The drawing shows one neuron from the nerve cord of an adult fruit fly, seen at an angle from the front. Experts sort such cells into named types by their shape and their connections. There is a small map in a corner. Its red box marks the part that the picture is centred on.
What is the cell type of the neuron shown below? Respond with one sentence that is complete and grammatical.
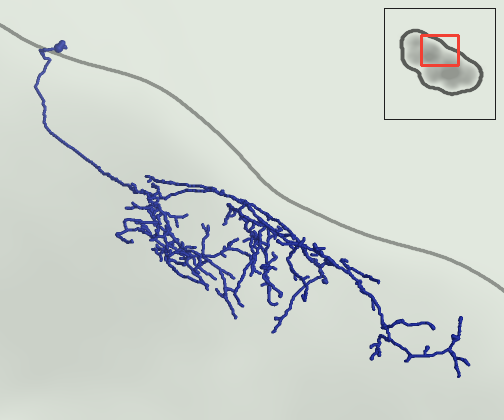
By cell type, this neuron is classified as IN03B062.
